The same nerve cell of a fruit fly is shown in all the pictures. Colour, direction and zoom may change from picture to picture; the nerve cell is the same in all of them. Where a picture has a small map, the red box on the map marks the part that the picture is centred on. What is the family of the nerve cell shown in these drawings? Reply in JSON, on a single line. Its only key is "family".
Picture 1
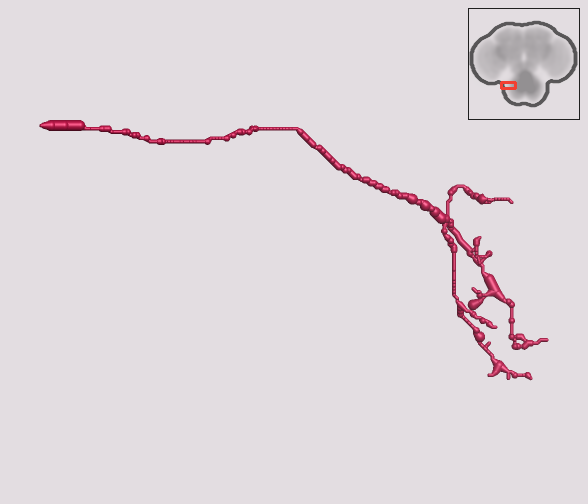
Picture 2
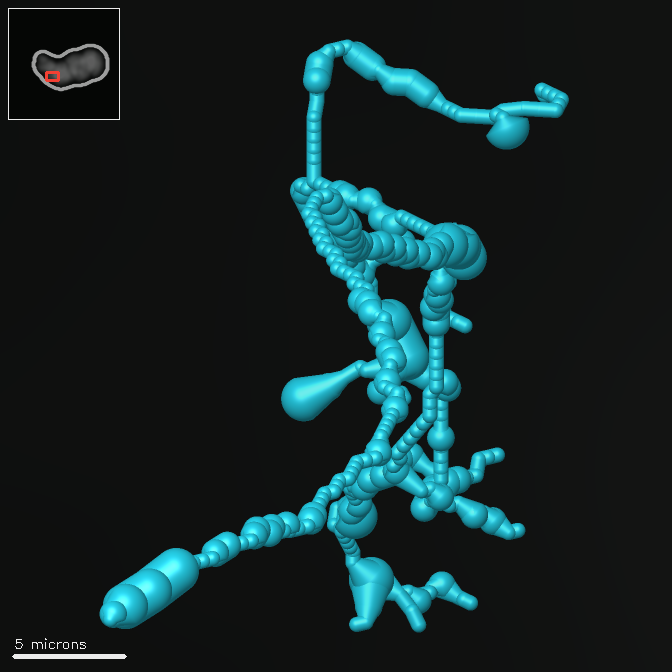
{"family": "class mechanosensory tactile"}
